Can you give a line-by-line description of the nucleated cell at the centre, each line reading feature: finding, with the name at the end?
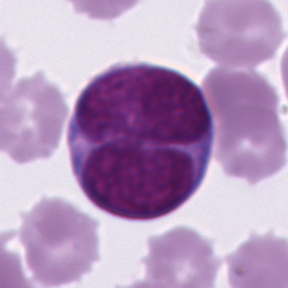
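Outline: round and smooth.
Nucleus: split by a horizontal cleft into an upper and a lower part.
Chromatin: finely stippled, not coarsely clumped.
Cytoplasm: rim broadest on the left side.
Name: myeloblast.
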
